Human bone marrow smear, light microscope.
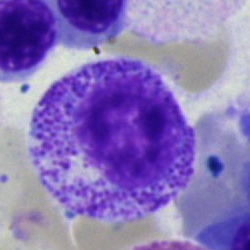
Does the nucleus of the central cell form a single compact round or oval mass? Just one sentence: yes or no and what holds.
Yes, in this cell the nucleus is one compact, round or oval mass.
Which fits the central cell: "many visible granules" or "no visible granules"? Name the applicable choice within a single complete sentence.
Its cytoplasm contains many granules that can be seen.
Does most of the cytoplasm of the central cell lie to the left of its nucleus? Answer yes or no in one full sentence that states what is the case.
Yes, on the right side of the cell lies its nucleus.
